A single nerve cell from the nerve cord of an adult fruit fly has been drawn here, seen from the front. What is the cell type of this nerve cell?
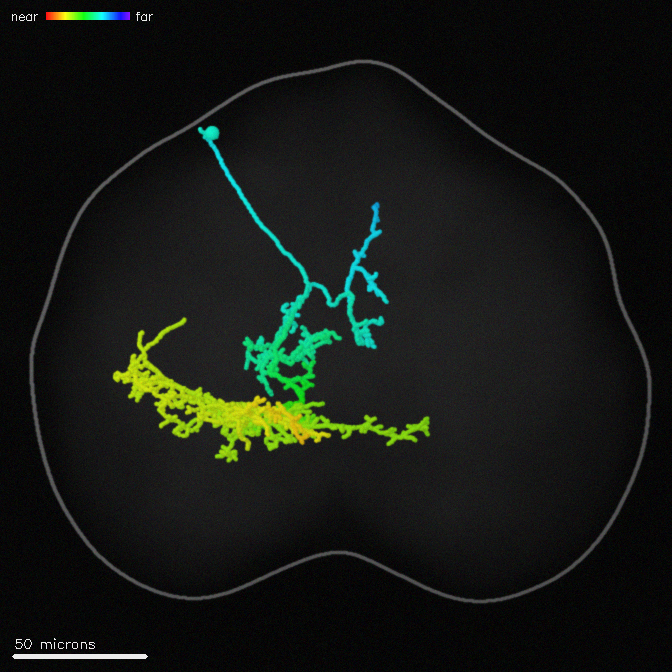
IN23B006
